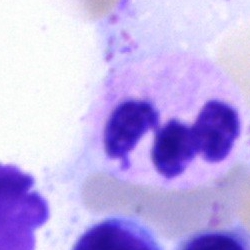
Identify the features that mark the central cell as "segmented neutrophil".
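In this segmented neutrophil, the nucleus is divided into three separate lobes lying in a row across the lower half of the cell.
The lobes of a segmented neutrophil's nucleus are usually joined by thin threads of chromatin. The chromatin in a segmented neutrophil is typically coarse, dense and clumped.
Here the chromatin is dense and stains dark purple, which agrees in its density.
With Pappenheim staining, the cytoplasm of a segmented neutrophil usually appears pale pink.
The cytoplasm of this cell is filled with fine, faint pink granules, which matches in colour.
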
